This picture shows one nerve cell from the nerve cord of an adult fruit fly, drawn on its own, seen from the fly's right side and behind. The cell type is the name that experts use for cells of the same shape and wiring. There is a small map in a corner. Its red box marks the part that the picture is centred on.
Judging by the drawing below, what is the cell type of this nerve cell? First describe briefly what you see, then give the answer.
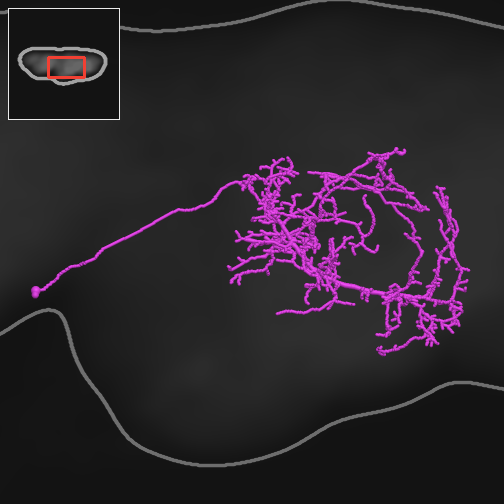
Dozens of branch ends can be seen. As drawn here it is wider than it is tall. This is a nerve-cord intrinsic neuron. The cell type is IN03A047.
